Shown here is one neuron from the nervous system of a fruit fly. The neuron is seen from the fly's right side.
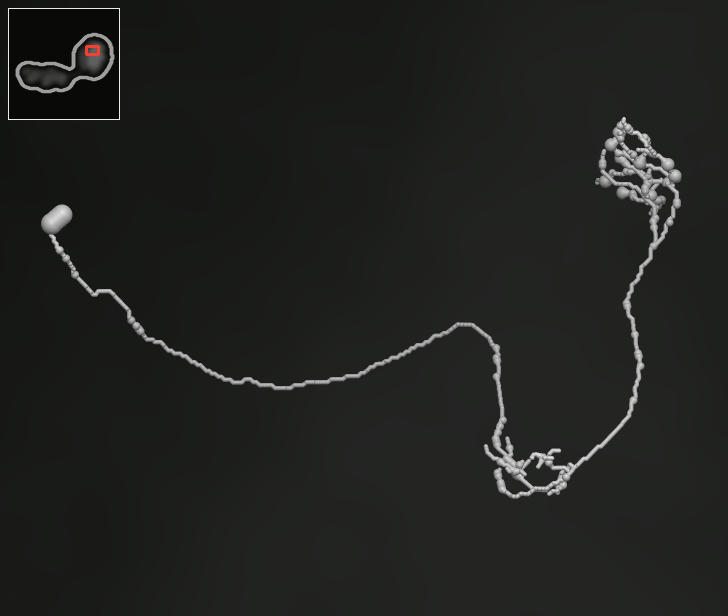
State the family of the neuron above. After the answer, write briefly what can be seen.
The name of its family is class CX. Its broad class is central-brain intrinsic neuron. As drawn here it is wider than it is tall.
